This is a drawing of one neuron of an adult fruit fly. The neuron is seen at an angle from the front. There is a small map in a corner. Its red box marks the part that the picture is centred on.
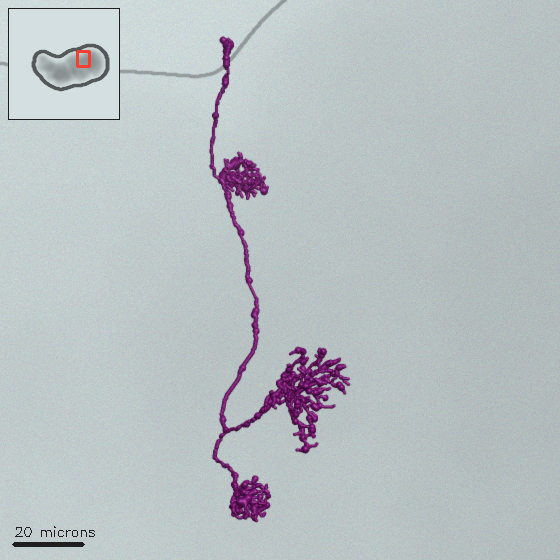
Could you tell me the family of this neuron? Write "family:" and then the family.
family: class CX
